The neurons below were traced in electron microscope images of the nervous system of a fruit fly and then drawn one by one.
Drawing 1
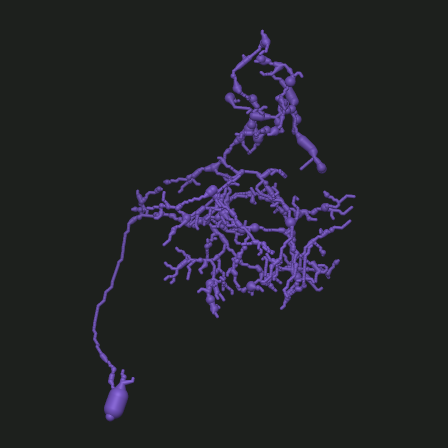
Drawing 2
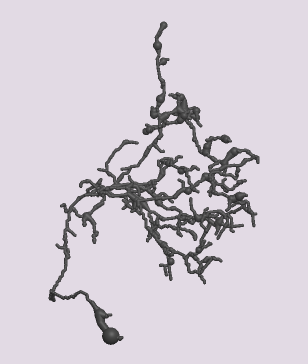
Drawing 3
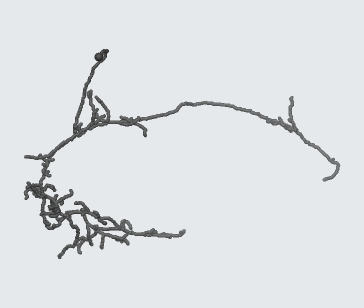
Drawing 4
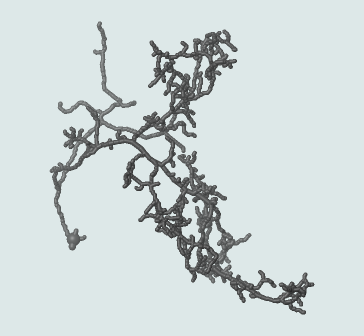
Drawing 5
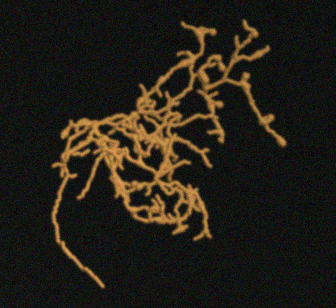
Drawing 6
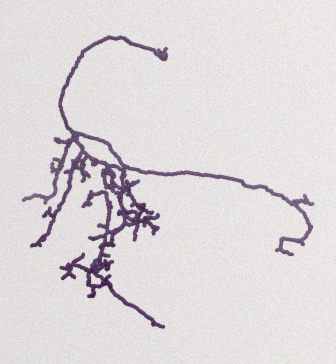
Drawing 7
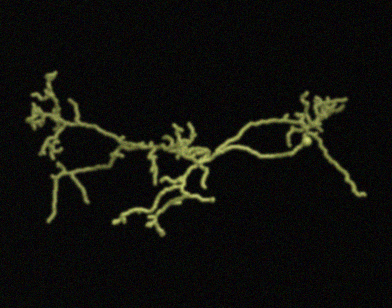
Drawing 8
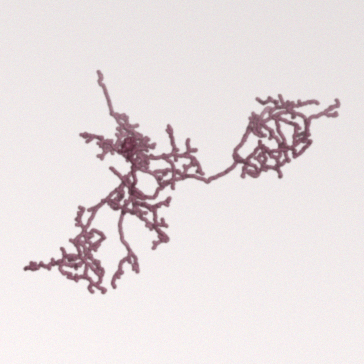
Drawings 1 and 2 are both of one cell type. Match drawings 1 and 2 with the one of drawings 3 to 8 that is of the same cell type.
5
